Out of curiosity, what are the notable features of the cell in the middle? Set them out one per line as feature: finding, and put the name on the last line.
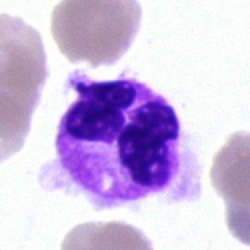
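Nucleus: divided into two large lobes
Cleft: narrow and pale, separating the two lobes
Chromatin: dark purple, coarsely clumped
Cytoplasm: small clear white spot in the lower part
Name: segmented neutrophil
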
